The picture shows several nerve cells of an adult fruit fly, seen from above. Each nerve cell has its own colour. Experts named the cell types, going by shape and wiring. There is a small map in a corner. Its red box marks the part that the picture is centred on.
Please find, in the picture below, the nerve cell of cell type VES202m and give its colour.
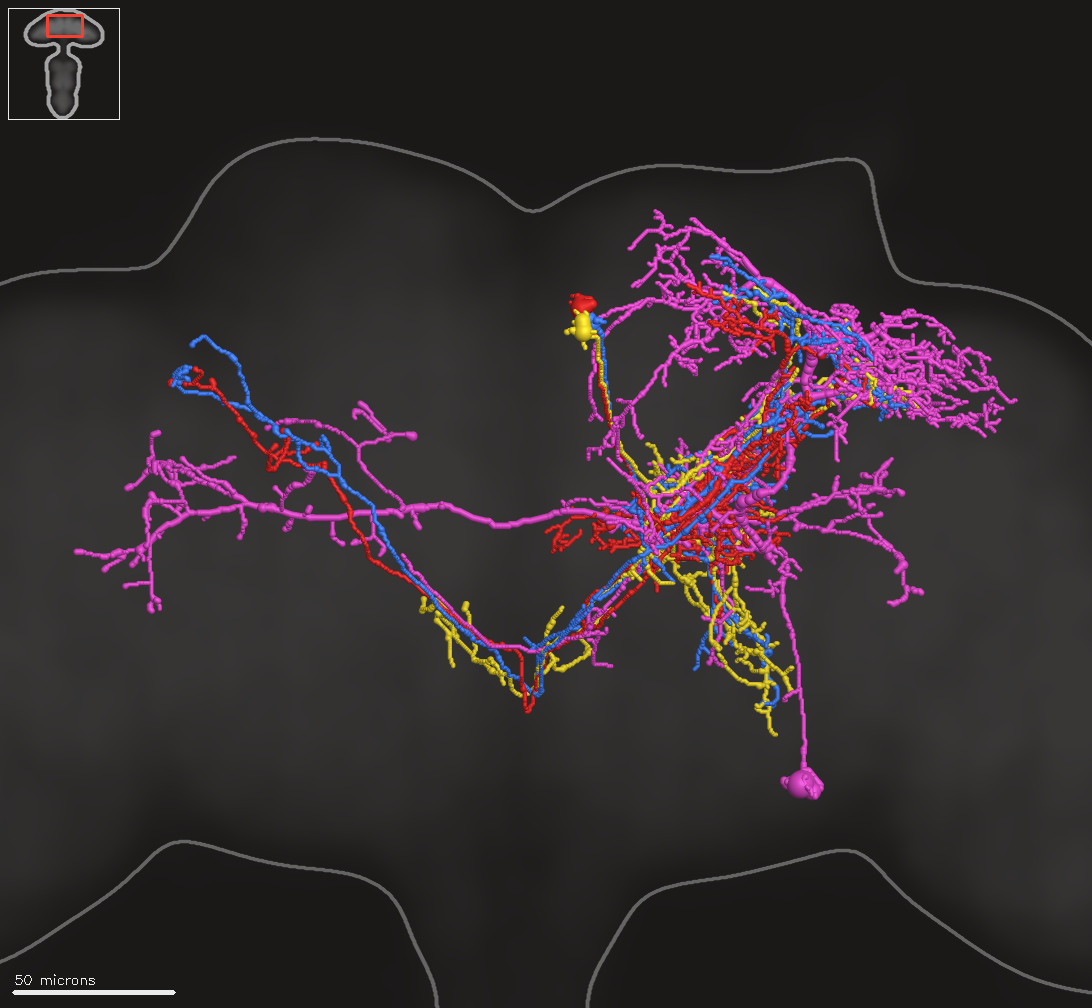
blue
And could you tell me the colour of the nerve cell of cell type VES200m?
yellow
